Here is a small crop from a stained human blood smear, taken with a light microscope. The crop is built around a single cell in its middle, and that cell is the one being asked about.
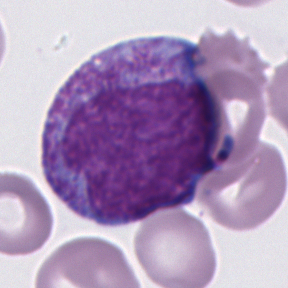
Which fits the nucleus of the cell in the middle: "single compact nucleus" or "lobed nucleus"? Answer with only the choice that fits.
Single compact nucleus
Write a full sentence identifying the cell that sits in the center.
The cell featured at the centre of this crop is a promyelocyte.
